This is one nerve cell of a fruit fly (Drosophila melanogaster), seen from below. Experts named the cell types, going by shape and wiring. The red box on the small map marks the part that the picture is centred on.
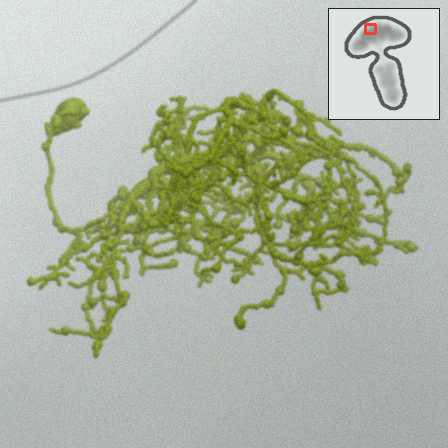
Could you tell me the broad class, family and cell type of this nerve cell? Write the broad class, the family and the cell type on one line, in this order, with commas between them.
central-brain intrinsic neuron, hemilineage ALl1_dorsal, lLN2X02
